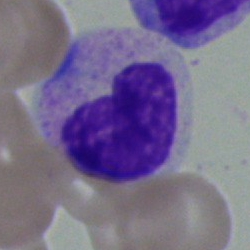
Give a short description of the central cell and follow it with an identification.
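First, the outline of the cell is roughly round and smooth. Second, the nucleus has a single notch in its upper edge, which gives it a kidney-like shape, and it lies off-centre toward the lower right. Third, the chromatin is dark purple and moderately clumped rather than fine and even. The cell is a metamyelocyte.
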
